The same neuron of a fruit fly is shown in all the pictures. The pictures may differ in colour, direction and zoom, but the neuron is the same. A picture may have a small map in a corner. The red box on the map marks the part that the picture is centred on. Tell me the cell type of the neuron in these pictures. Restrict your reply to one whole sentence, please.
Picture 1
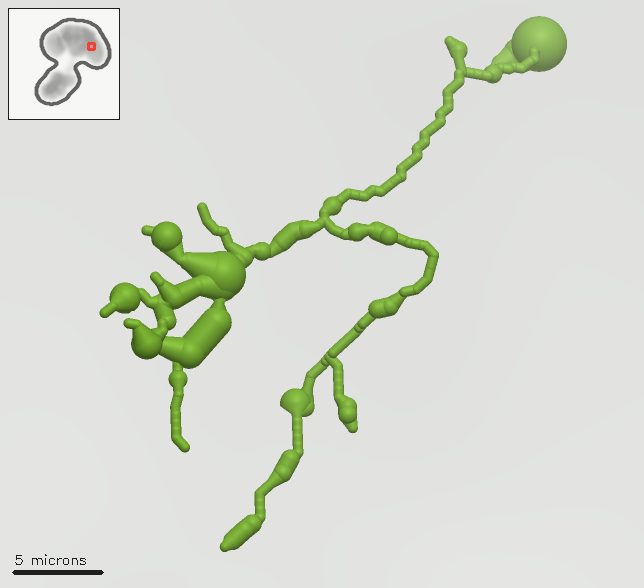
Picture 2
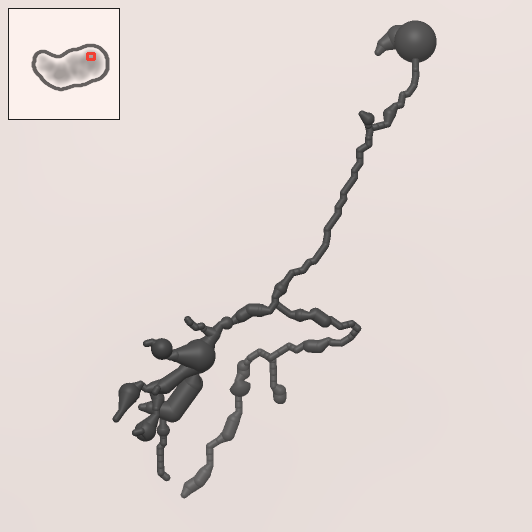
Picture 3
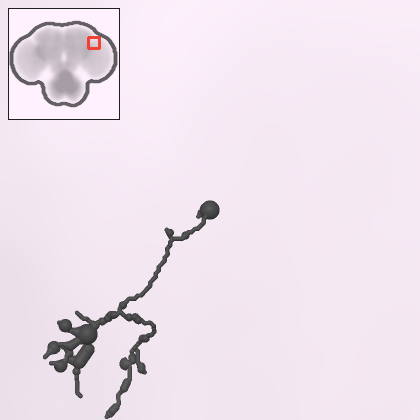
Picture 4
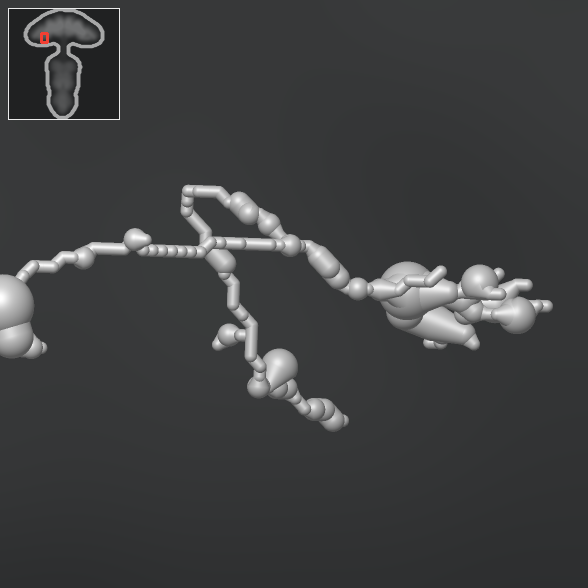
The neuron here falls under cell type T5b.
